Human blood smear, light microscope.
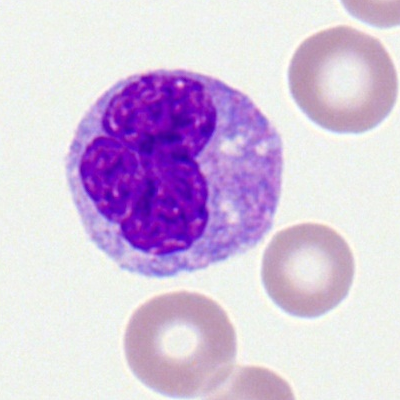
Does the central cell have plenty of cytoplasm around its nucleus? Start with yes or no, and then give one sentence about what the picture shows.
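Yes. The cytoplasm is plentiful and pale greyish-lilac, forming its widest rim on the right side of the nucleus.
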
